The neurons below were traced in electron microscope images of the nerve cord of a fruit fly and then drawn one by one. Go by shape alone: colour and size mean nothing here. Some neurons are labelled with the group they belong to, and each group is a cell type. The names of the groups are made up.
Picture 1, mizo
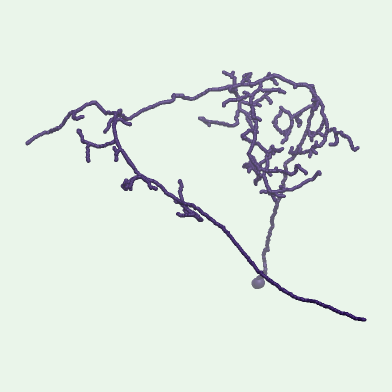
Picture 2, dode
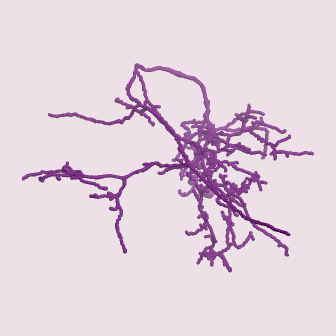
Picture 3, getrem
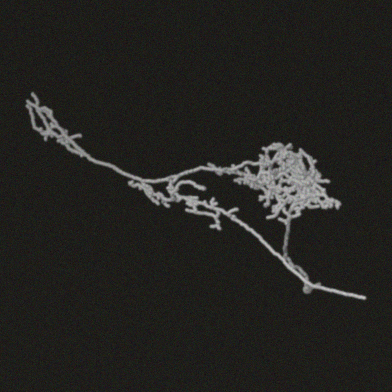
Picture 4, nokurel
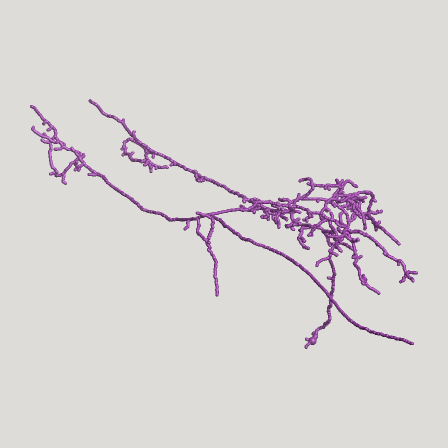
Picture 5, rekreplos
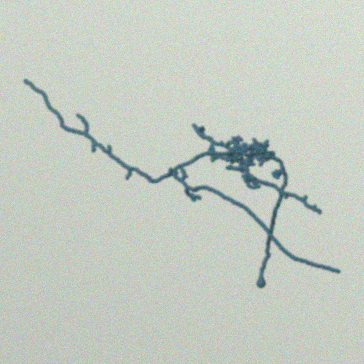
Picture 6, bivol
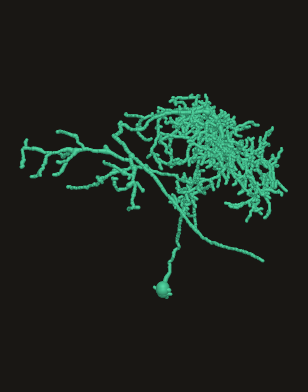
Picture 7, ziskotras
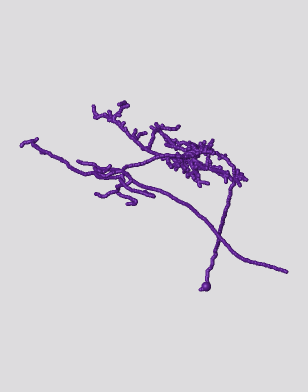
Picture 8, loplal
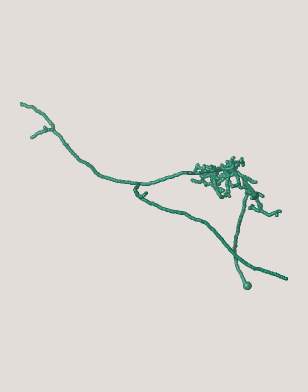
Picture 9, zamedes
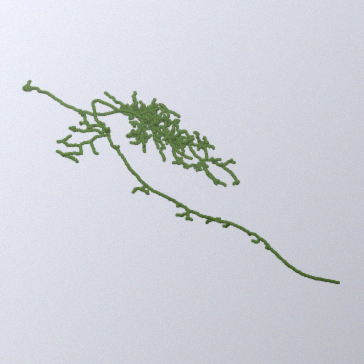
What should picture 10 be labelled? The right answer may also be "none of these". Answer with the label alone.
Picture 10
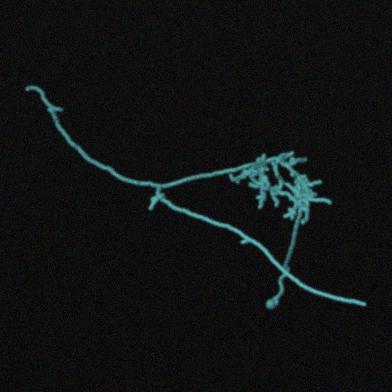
loplal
